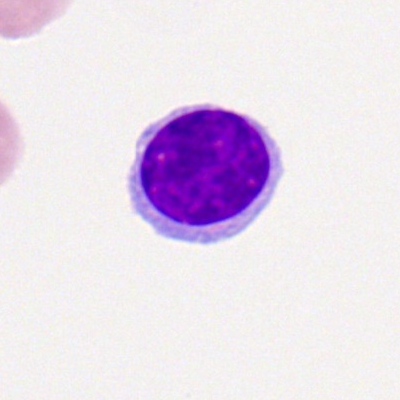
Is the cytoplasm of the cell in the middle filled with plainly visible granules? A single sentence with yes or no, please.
No, no visible granules are present in the cytoplasm of the cell.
